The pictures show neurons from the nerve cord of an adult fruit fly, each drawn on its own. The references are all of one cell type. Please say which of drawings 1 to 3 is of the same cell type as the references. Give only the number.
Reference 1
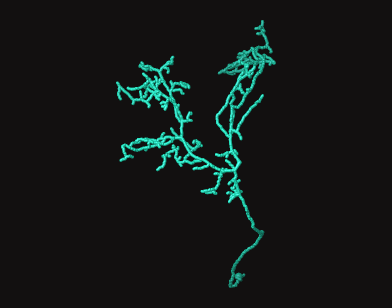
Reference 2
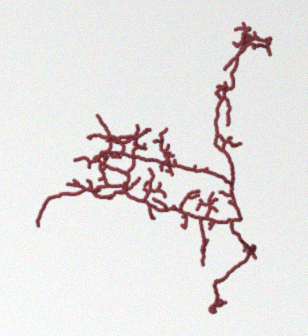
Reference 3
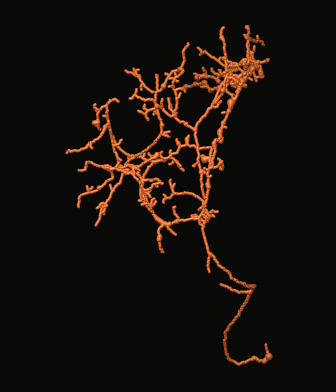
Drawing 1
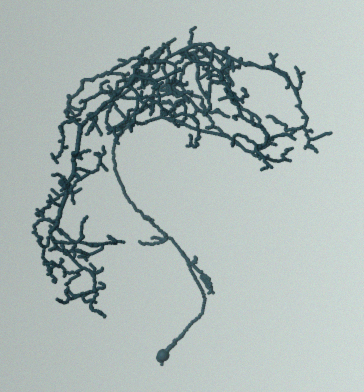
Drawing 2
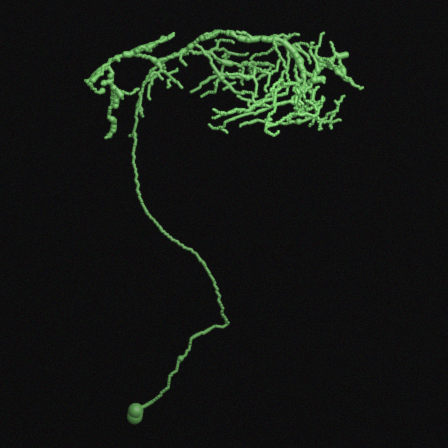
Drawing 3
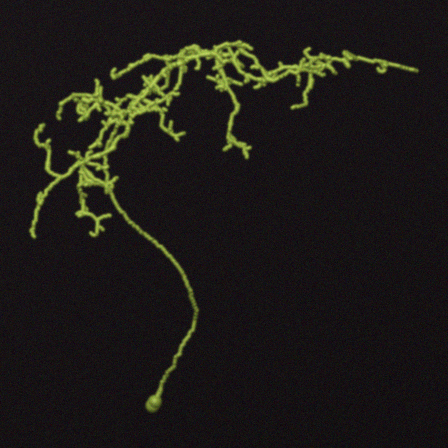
1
